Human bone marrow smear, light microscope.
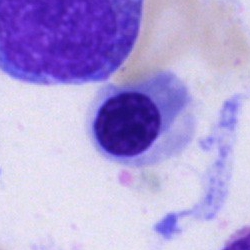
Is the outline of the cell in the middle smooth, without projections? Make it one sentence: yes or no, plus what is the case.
Yes, the cell is bounded by a smooth edge without blebs or tags.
